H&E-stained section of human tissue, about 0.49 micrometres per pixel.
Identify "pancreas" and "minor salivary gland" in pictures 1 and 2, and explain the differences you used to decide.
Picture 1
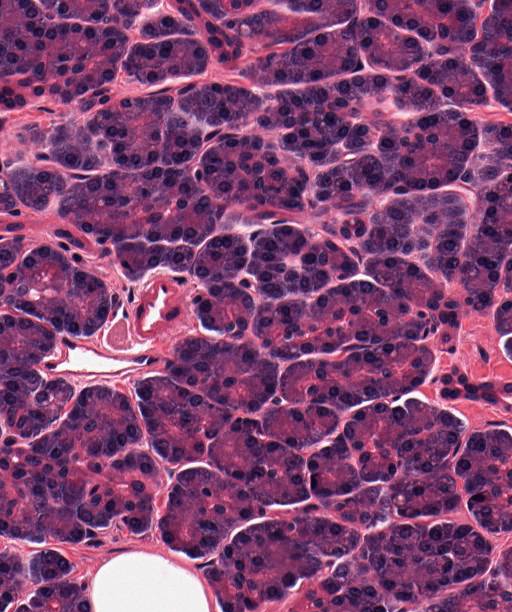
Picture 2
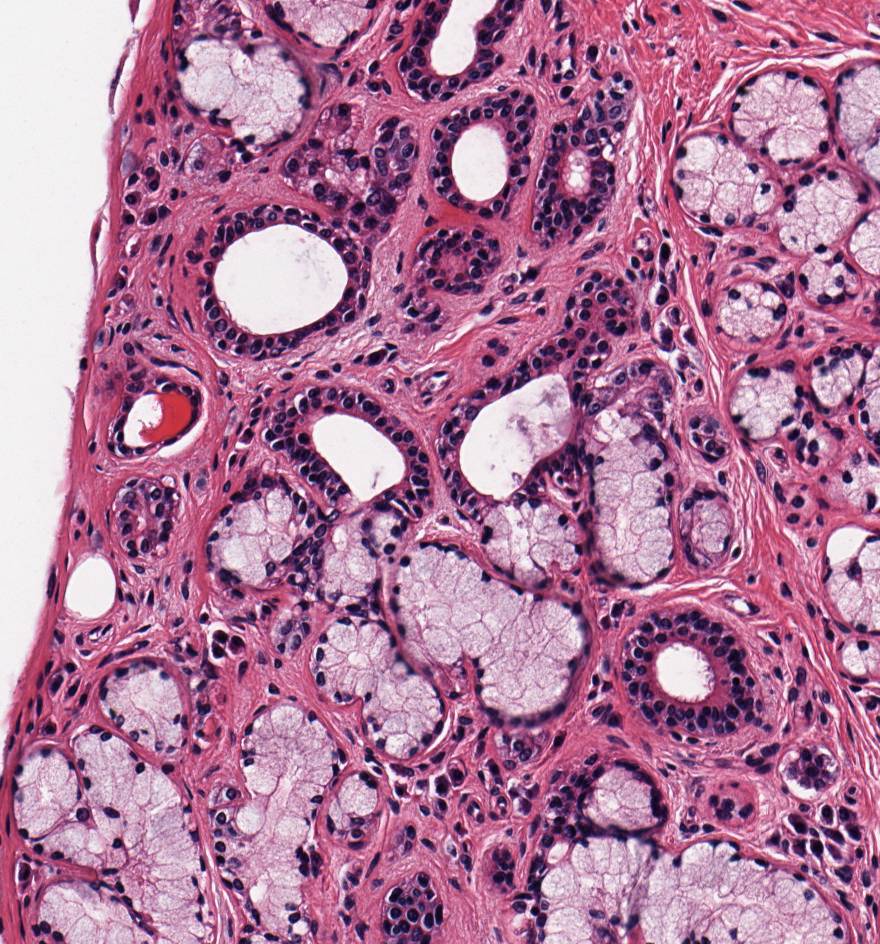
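That's the pancreas in picture 1, the minor salivary gland in picture 2. The pancreas field is all closely packed acini in small lobules, the cells pyramidal, each with one round, darkly stained nucleus at the outer base. Their cytoplasm runs dark purple near the base and pinker toward the acinar centre. The minor salivary gland has mucous acini with pale, foamy grey-violet cytoplasm and flattened dark nuclei pressed against the cell bases. Several of its duct lumens are widened, either empty or holding pale, wispy material, and no fat cells appear anywhere.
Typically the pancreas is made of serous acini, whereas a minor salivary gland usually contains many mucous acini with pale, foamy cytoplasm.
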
